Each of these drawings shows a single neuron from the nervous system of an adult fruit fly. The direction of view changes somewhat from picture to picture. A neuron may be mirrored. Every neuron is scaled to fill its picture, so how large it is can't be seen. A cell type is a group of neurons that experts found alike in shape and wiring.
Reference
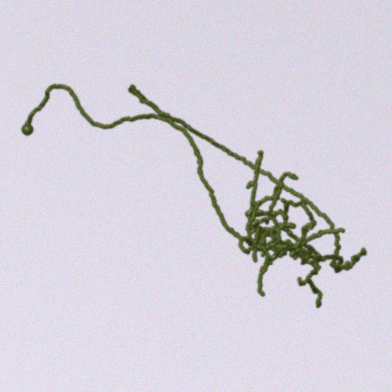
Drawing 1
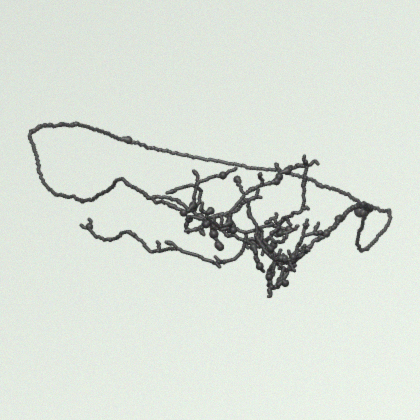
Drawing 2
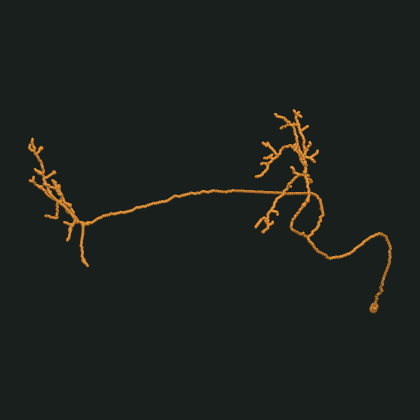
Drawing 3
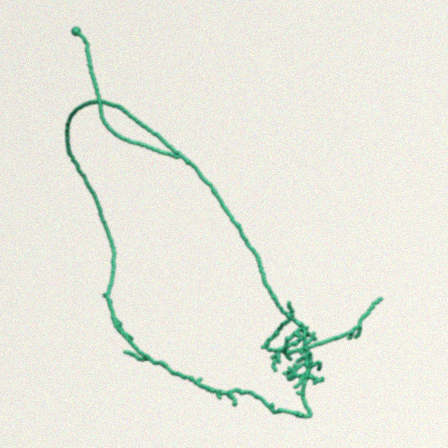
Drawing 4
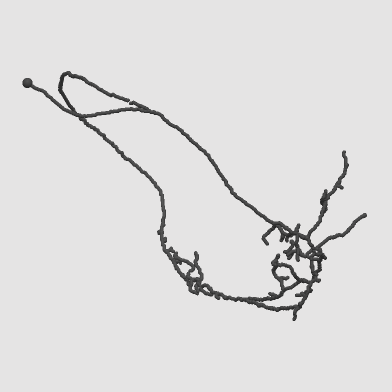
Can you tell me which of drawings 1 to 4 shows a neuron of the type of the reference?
1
